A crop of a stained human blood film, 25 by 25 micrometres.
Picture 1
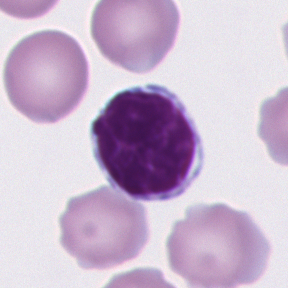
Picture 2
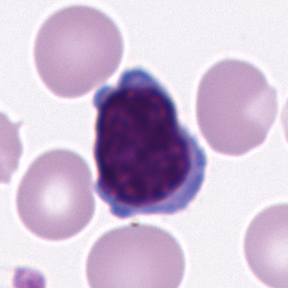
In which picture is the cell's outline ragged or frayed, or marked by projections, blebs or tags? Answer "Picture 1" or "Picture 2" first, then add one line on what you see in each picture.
Picture 2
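In picture 1: The cell outline is round and smooth.
In picture 2: The cell outline is irregular, with small bulges of cytoplasm at the top and right edge.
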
